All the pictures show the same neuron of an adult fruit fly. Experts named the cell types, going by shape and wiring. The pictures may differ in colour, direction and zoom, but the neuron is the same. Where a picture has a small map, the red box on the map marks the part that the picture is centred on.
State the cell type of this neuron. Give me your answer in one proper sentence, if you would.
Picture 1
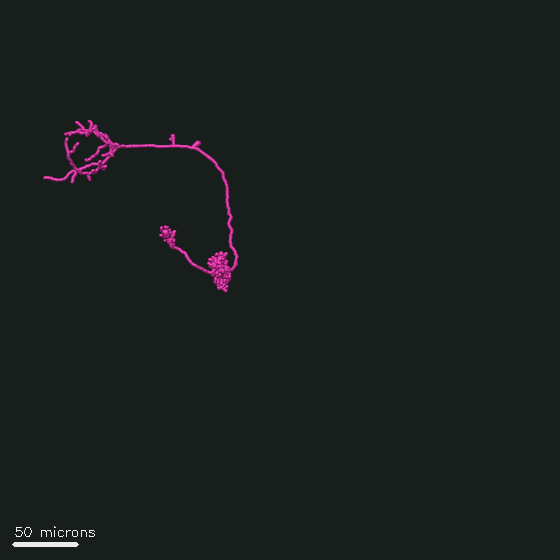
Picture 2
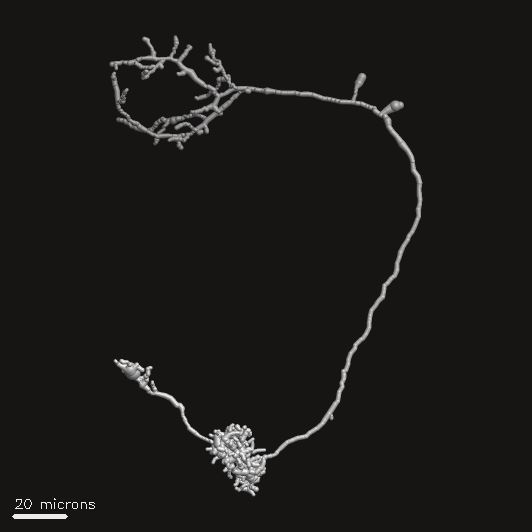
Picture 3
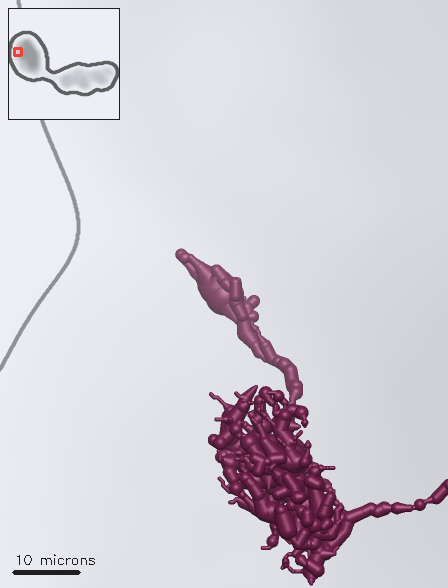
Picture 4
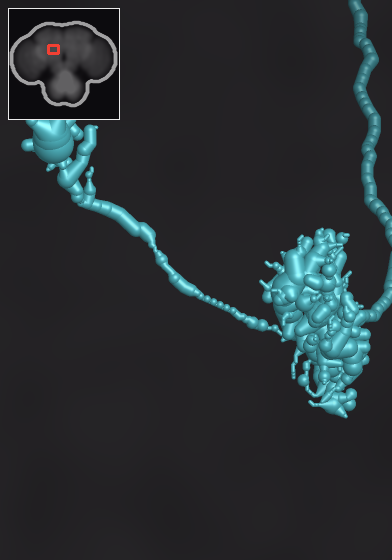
Under cell type classification, the neuron is DC4_adPN.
